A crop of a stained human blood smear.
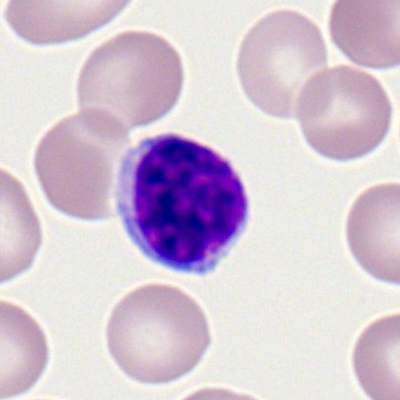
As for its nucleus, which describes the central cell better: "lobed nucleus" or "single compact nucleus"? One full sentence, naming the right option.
There is a single undivided, compact nucleus of round, oval or kidney shape in the cell.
